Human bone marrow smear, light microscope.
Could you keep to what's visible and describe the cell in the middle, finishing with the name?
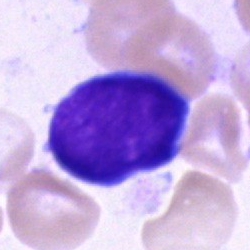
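Look first at the outline: smooth and oval, wider than it is tall. Around the nucleus you won't find a distinct rim of cytoplasm. The chromatin is dense and deep purple-blue, with only faint lighter streaks, and no distinct nucleolus is visible. This cell is a blast.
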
